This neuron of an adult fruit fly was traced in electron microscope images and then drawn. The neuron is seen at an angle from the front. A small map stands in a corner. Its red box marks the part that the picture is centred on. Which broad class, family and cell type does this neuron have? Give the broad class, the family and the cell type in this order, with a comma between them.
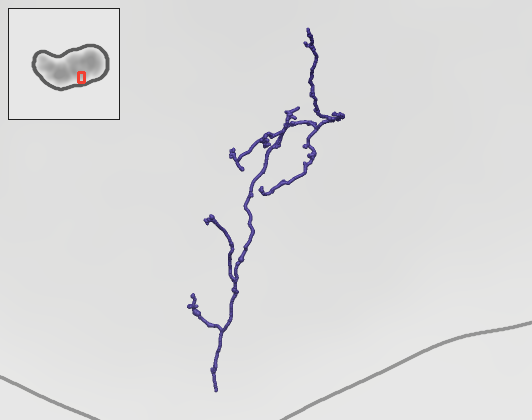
sensory neuron entering the brain, class gustatory, LB3d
